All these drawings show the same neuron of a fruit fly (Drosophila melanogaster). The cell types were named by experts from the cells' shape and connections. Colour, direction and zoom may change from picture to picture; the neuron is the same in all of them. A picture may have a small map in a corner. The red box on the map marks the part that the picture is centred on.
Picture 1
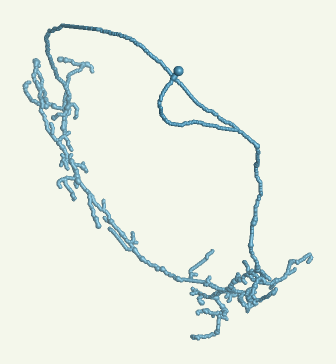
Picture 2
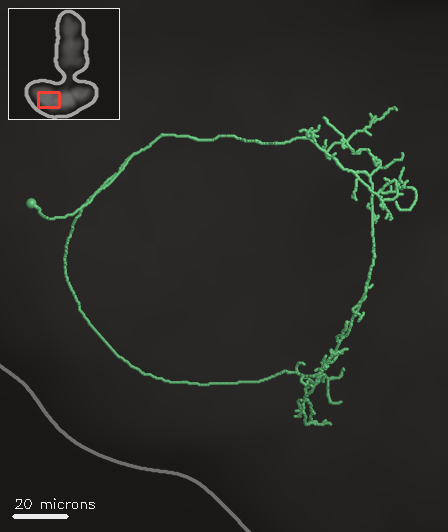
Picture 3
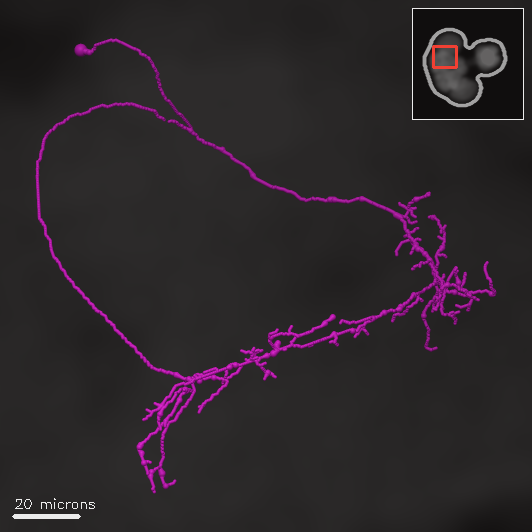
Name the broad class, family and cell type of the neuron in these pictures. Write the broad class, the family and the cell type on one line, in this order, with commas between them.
central-brain intrinsic neuron, hemilineage SLPa&l1_lateral, WED035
